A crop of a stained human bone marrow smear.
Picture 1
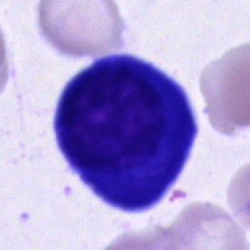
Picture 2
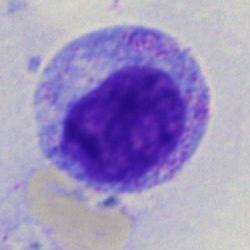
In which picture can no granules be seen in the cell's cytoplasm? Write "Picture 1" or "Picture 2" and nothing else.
Picture 1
